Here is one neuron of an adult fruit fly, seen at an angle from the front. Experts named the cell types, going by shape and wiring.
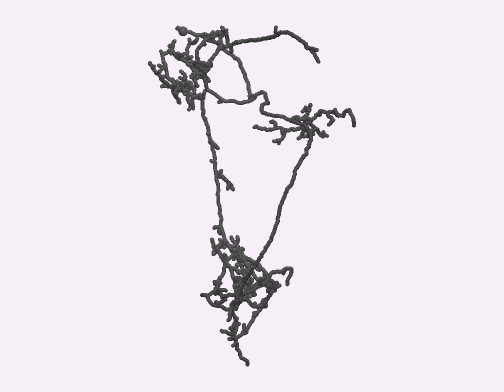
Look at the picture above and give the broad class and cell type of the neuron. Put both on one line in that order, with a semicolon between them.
central-brain intrinsic neuron; PLP097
